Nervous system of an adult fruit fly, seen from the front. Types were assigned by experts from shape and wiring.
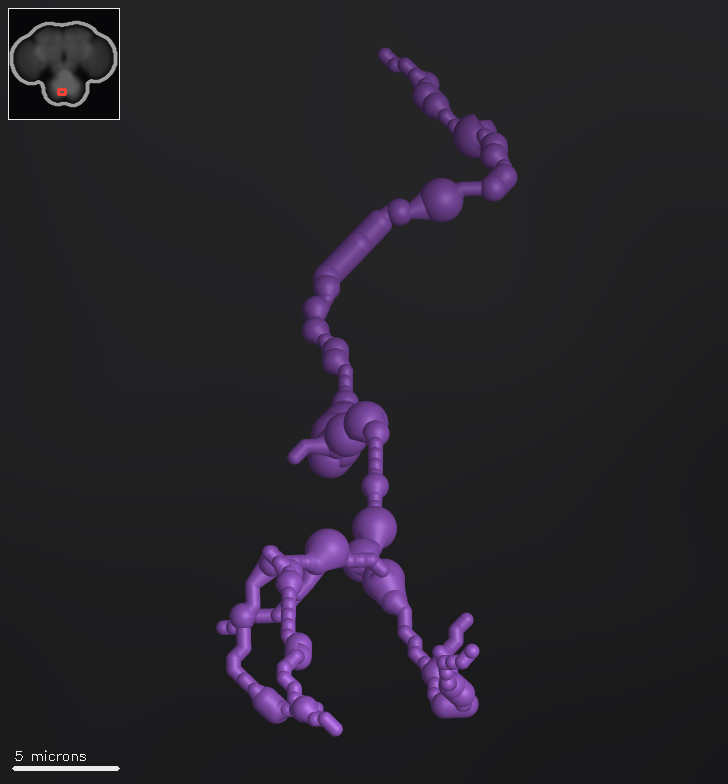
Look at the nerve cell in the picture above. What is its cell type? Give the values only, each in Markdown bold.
**SNta29**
